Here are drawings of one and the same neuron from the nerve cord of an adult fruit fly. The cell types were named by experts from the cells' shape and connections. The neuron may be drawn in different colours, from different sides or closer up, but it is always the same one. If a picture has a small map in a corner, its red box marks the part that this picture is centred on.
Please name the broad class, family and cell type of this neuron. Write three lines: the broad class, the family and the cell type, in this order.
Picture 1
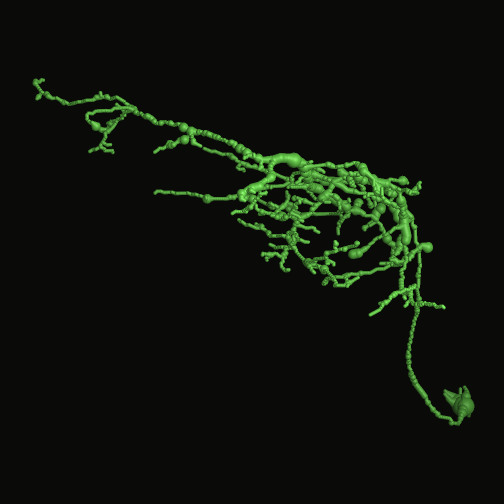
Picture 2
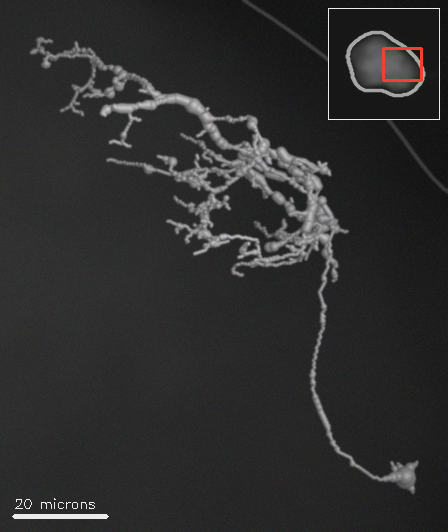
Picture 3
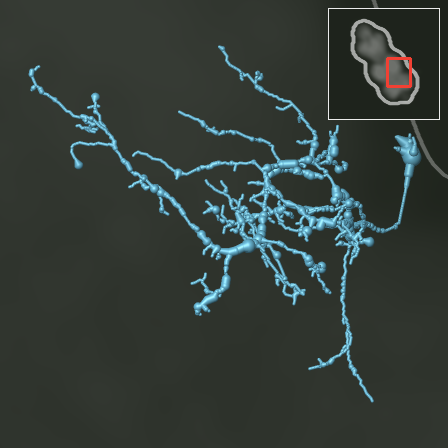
nerve-cord intrinsic neuron
hemilineage 03B
IN03B080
